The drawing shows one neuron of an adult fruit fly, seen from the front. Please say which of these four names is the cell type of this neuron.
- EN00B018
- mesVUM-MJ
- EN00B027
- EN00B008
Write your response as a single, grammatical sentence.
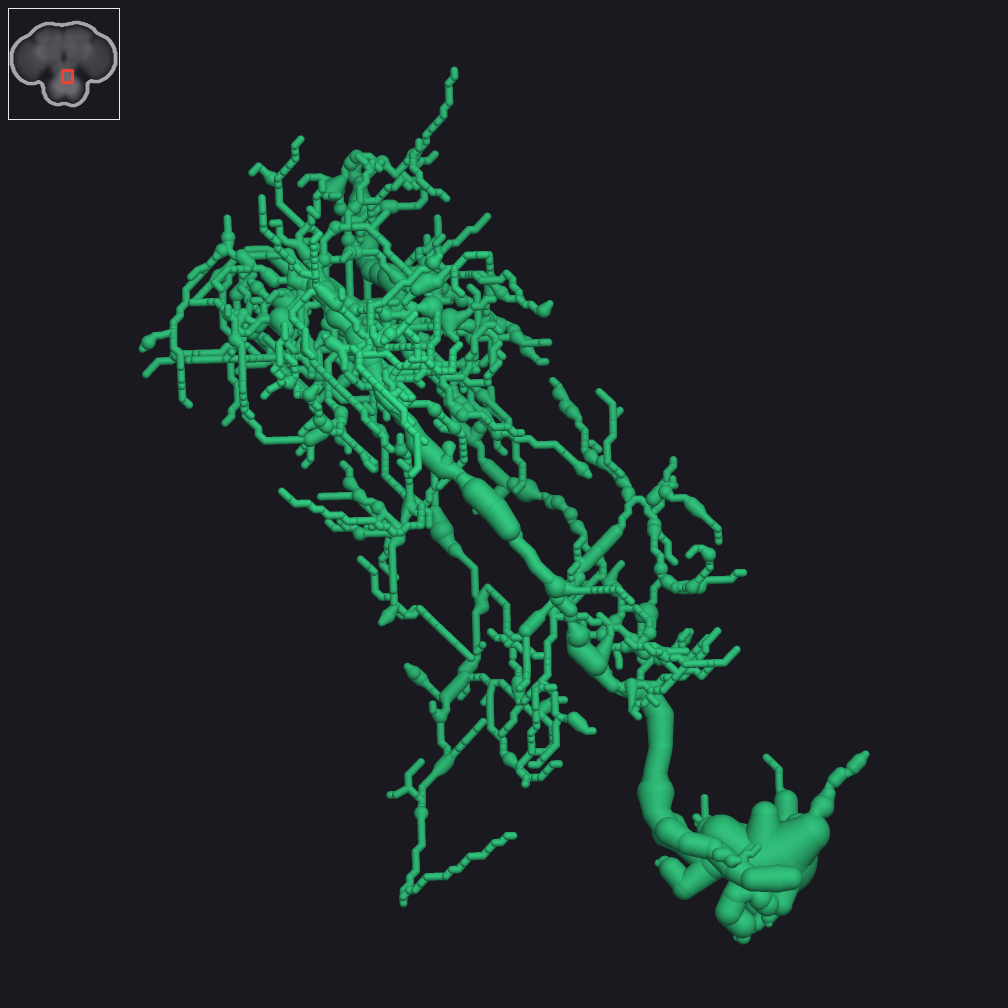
A cell of type EN00B027 is what this neuron is.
